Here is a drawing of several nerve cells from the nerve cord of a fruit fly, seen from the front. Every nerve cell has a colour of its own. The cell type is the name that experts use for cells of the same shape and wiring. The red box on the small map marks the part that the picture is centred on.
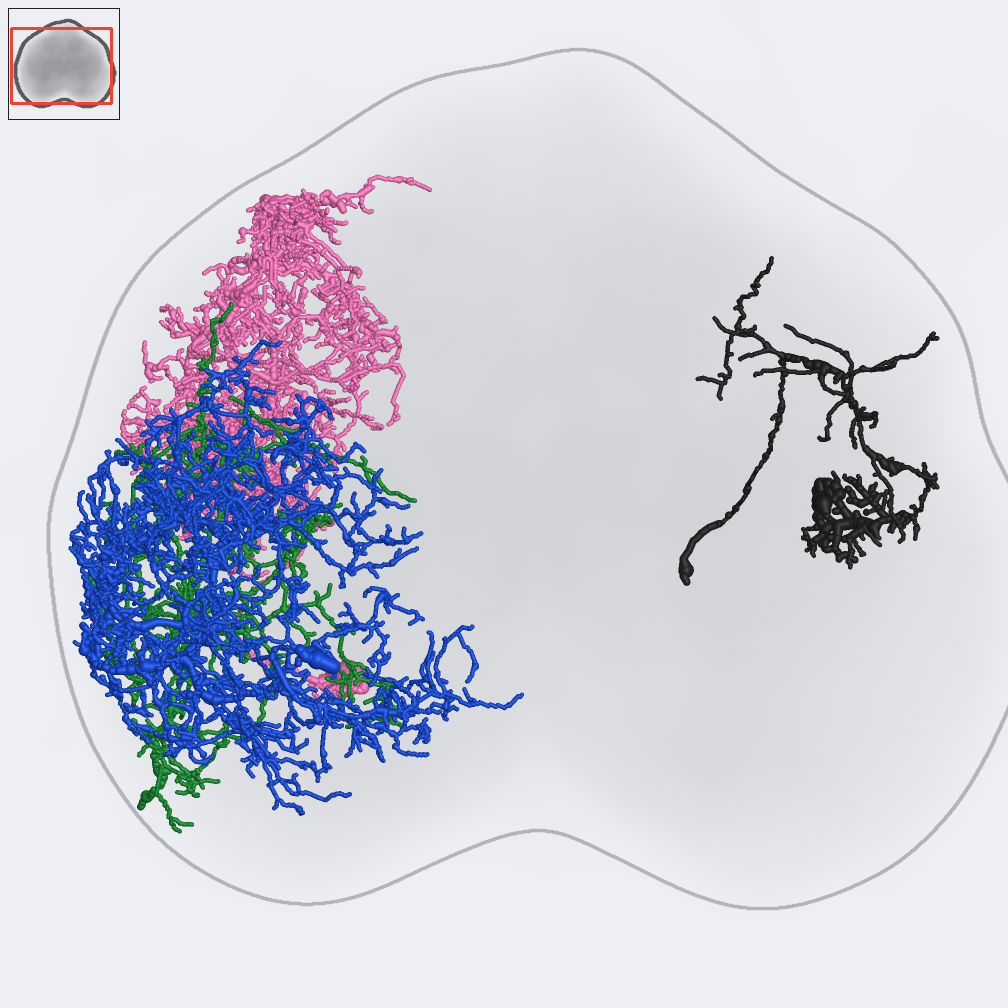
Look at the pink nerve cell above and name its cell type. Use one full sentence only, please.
As a matter of cell type, the nerve cell is IN16B016.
